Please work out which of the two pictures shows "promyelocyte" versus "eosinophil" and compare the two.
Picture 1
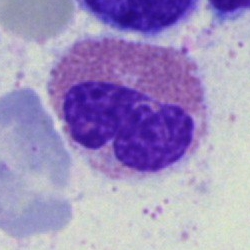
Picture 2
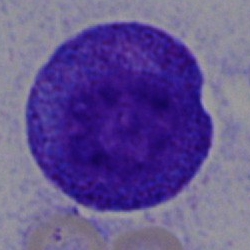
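Of the two, the eosinophil is in picture 1 and the promyelocyte is in picture 2. Their chromatin differs in texture: it is dark purple and coarsely clumped in the eosinophil, and finely stippled and deep purple in the promyelocyte.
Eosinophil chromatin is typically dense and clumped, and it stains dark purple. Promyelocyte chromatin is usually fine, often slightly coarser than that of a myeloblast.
No nucleoli are visible in the eosinophil nucleus. The promyelocyte has a round outline broken only by a small notch on its right edge, and no vacuoles are present in it. A darkly stained nucleus of another cell lies just above the eosinophil, while two pale red cells lie just below the lower edge of the promyelocyte.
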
